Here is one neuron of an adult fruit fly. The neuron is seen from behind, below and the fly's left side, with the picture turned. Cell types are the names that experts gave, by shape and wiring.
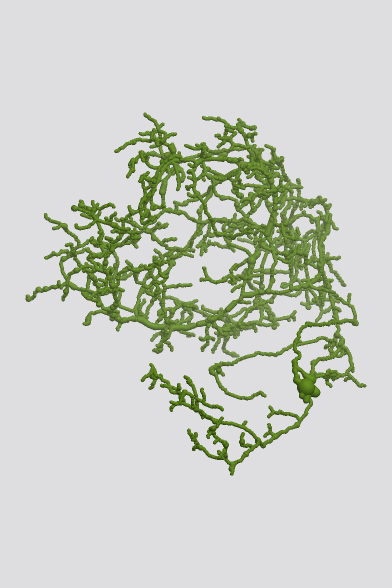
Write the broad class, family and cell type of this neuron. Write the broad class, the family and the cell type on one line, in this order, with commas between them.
nerve-cord intrinsic neuron, hemilineage 14A, IN14A006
